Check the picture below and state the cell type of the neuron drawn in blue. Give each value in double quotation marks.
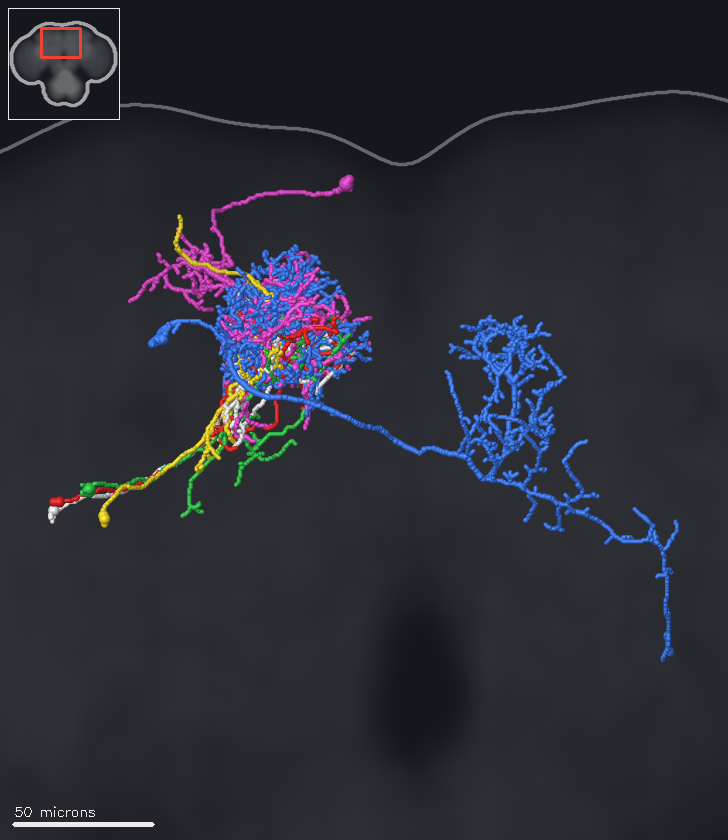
"CRE042"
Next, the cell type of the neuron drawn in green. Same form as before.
"CRE056"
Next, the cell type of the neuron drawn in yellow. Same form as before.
"CRE055"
